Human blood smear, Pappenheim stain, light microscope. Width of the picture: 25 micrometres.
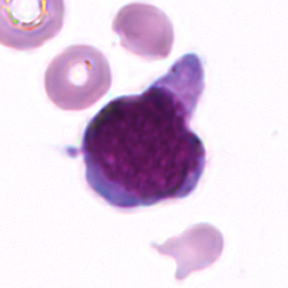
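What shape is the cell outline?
Irregular rather than smoothly round, with a single tapering projection of cytoplasm reaching toward the upper right.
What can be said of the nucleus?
It is roughly round with a slightly bumpy edge and is not divided into lobes; it is about 10 micrometres across and fills about 70% of the cell's area.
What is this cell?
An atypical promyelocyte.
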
